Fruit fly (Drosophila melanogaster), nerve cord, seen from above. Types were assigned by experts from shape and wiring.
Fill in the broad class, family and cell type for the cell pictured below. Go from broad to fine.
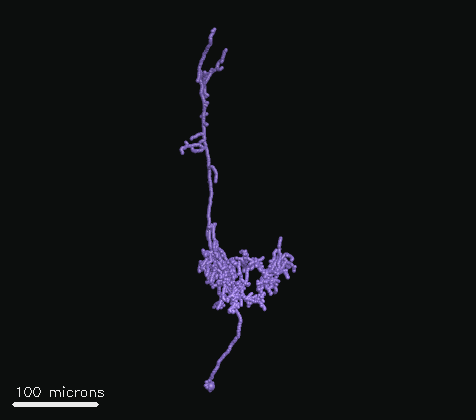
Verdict: nerve-cord intrinsic neuron; hemilineage 03B; IN03B029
